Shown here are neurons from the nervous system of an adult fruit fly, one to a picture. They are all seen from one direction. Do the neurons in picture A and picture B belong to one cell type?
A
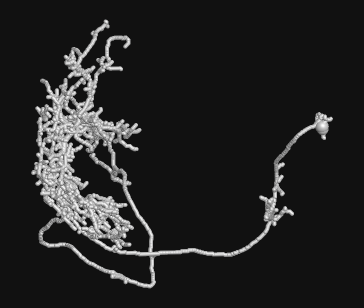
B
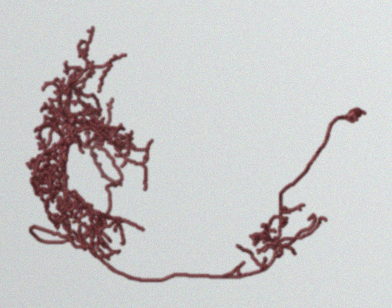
yes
